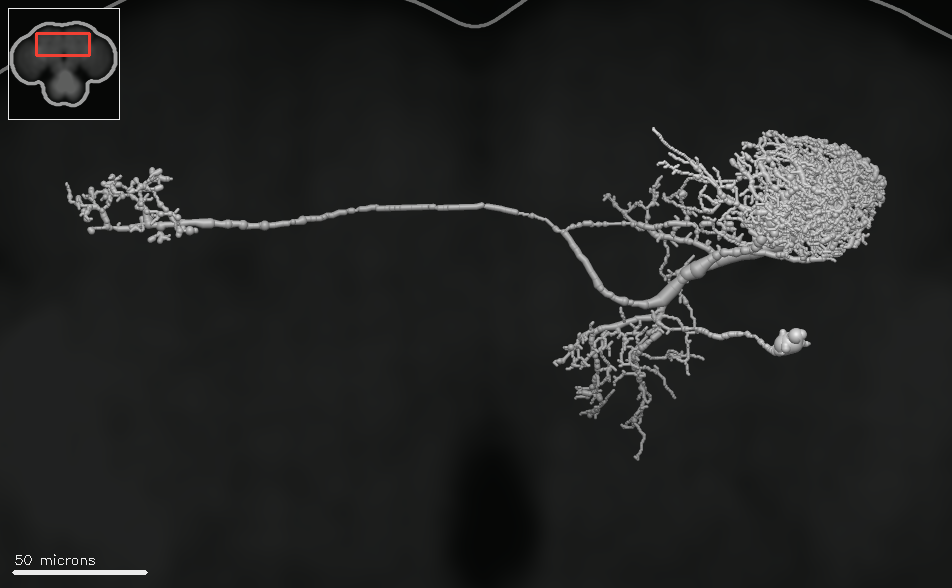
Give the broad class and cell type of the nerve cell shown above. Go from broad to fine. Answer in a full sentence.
A central-brain intrinsic neuron, type AOTU041.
